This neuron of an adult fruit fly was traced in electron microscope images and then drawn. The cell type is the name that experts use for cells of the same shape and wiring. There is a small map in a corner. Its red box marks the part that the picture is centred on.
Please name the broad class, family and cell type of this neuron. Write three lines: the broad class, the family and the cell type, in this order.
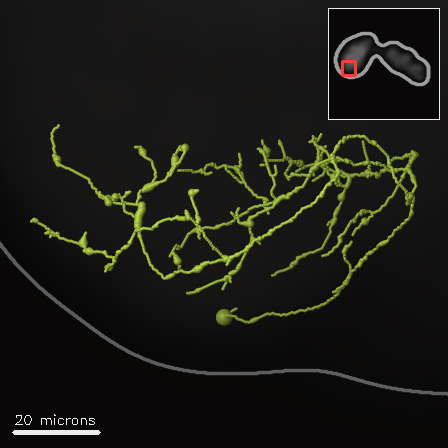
central-brain intrinsic neuron
hemilineage LHp3
LHPV5h4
